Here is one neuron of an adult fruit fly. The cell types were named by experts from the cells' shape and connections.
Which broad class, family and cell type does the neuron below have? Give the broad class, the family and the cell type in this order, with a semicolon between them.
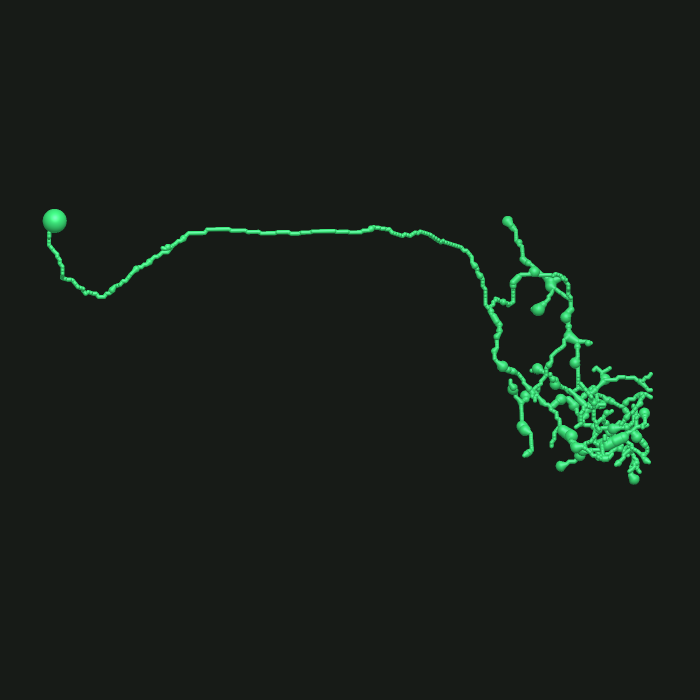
nerve-cord intrinsic neuron; hemilineage 14A; IN14A115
